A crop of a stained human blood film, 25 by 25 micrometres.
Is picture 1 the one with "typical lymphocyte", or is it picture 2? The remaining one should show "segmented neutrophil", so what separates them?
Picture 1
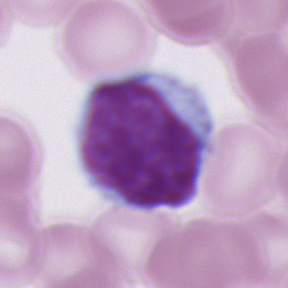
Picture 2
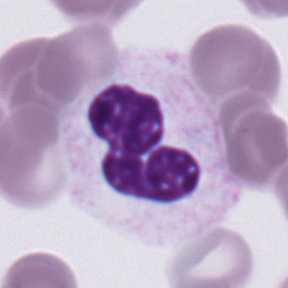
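The first picture's the typical lymphocyte, and the second's the segmented neutrophil. In the first, the nucleus is a single unlobed mass, about 12 by 9 micrometres, and it fills most of the cell. Its outline is somewhat angular rather than smoothly round. Around it there's only a narrow rim of pale blue cytoplasm, with no granules in it.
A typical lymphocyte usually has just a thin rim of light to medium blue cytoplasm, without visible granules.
The second cell has a wide rim of pale pinkish cytoplasm instead, with fine pink granules scattered all through it and no vacuoles.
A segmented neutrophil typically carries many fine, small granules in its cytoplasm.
Its chromatin is dense, dark purple and coarsely clumped, with no nucleoli visible, while the first cell's chromatin is dark purple throughout.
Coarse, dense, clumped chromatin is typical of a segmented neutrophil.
Red cells lie close against the second cell on its left and right.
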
